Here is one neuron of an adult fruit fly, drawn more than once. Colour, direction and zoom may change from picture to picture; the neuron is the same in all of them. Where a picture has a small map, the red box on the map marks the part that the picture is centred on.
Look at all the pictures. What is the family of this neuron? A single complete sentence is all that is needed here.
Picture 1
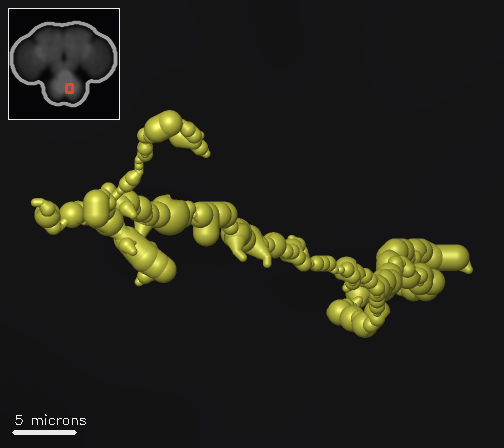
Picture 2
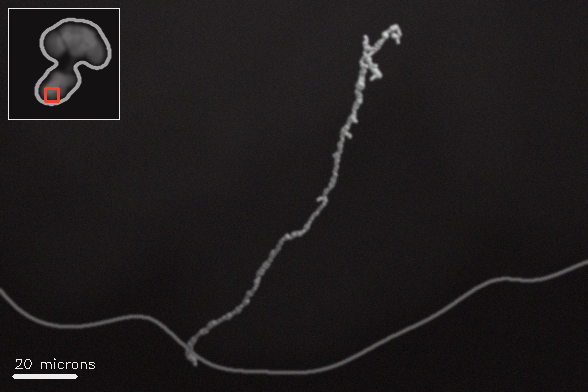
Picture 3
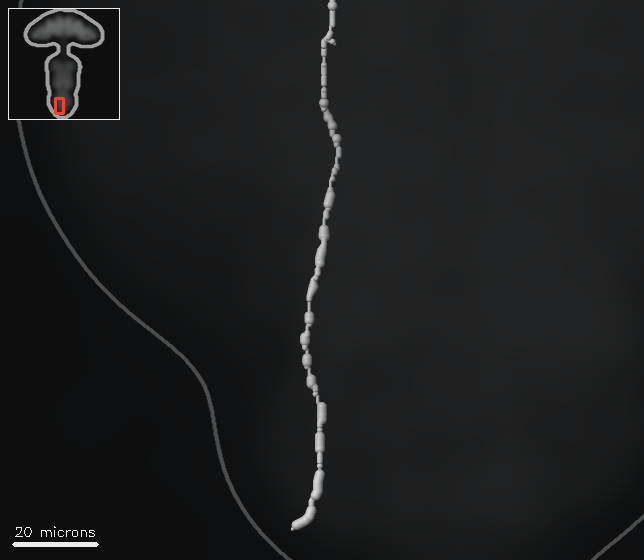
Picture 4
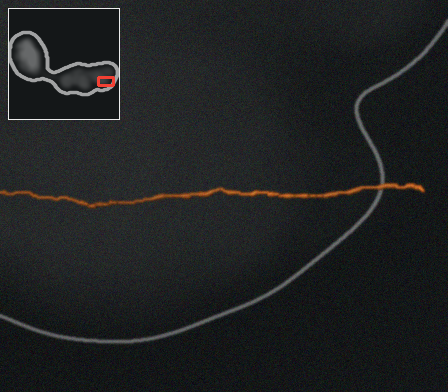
For this neuron, the family is class mechanosensory proprioceptive.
